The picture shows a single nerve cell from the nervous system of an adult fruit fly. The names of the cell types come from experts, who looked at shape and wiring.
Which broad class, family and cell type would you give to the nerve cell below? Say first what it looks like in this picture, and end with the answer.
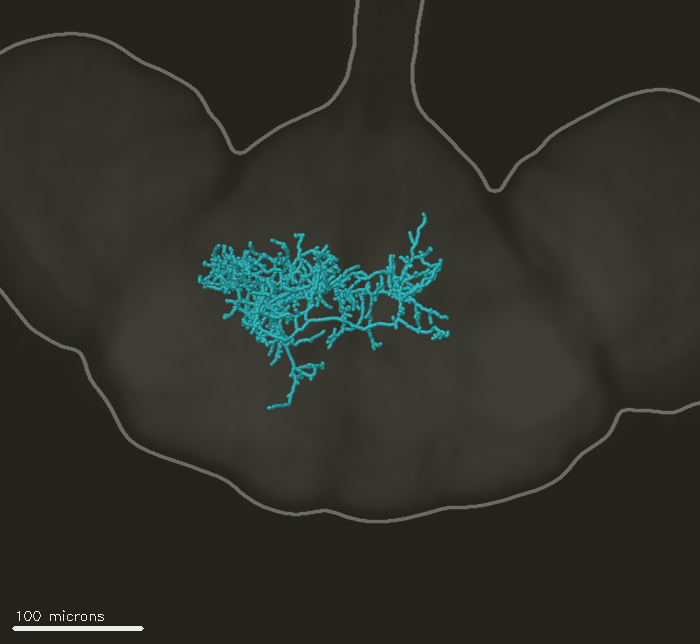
It is in the brain and does not reach the nerve cord. By the scale bar it is about 200 microns wide in this view. This is a central-brain intrinsic neuron. Its family is hemilineage SMPpv2_ventral. Its cell type is PS180.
